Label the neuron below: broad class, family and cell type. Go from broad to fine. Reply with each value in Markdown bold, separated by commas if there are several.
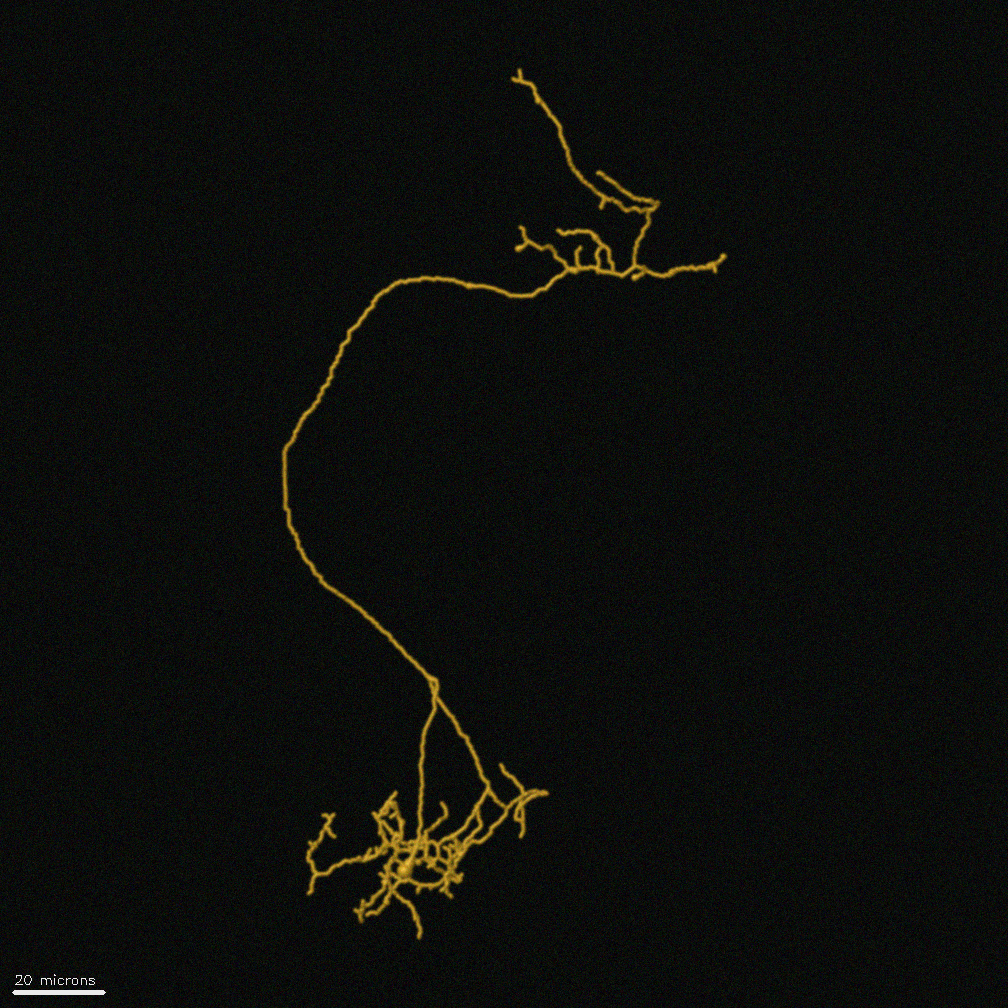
**visual projection neuron**, **LoVP**, **LoVP3**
